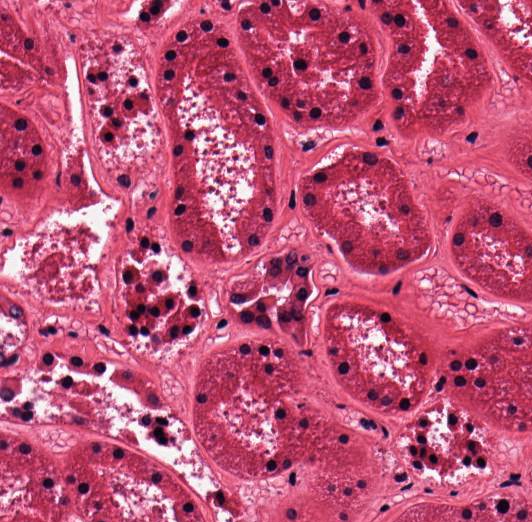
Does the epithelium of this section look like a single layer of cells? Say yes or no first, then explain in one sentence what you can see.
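Yes. Each tubular profile is lined by a single layer of cells whose round dark nuclei sit toward the outer edge.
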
